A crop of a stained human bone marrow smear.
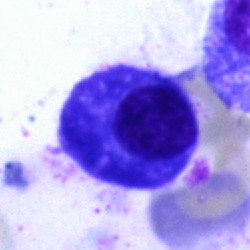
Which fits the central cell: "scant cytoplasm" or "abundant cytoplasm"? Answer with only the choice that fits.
Abundant cytoplasm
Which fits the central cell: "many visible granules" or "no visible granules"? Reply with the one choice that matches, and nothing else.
No visible granules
